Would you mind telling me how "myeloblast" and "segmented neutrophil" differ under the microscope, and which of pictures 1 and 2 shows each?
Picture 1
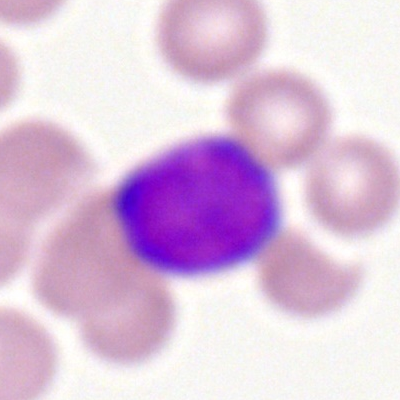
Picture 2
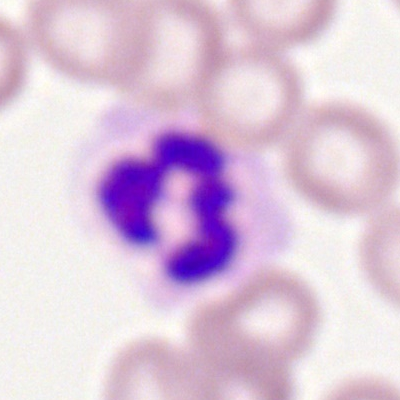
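Let's start with the names: the myeloblast is in picture 1, and the segmented neutrophil is in picture 2. Look first at the nucleus in picture 1: it fills almost the whole cell, leaving only a very thin rim of deep blue cytoplasm, seen mostly along the left and lower edges. In picture 2, by contrast, a fair amount of pale pinkish-lilac cytoplasm surrounds the nucleus, and its lobes curve around a small pale central patch of that cytoplasm.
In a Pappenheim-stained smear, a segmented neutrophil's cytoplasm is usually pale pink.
Next, granules: picture 1 shows no distinct ones and no vacuoles, and picture 2 has no coarse orange-red granules.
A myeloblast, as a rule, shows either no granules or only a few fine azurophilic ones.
The chromatin in picture 2 is dense and deep purple throughout, and no nucleoli can be made out.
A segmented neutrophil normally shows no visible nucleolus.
Finally, the outlines: picture 2 is roughly round, while picture 1 is roughly rounded but slightly angular rather than a smooth circle.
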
